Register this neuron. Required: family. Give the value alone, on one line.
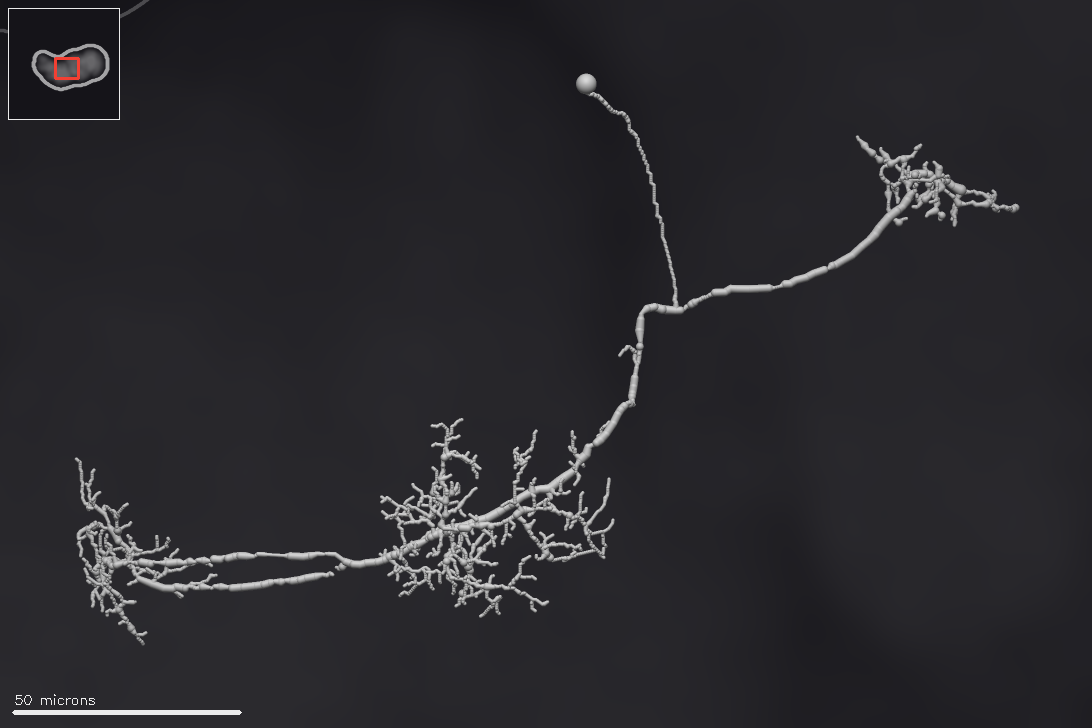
hemilineage VPNd1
